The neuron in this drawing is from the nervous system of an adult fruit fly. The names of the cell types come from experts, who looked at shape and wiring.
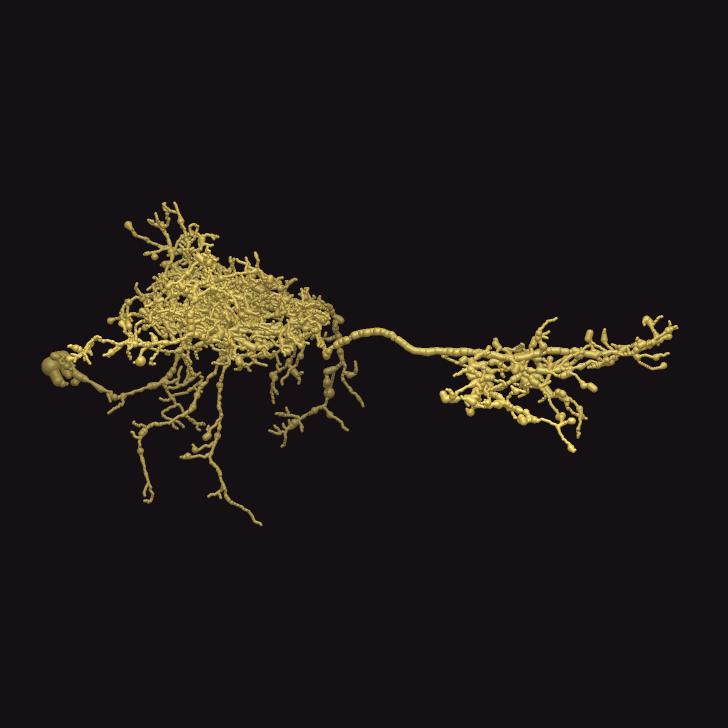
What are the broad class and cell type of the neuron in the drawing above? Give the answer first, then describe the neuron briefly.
This is a central-brain intrinsic neuron. The cell type is LAL040. The cell body is on the left of the picture. The picture shows more than a hundred branch ends.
